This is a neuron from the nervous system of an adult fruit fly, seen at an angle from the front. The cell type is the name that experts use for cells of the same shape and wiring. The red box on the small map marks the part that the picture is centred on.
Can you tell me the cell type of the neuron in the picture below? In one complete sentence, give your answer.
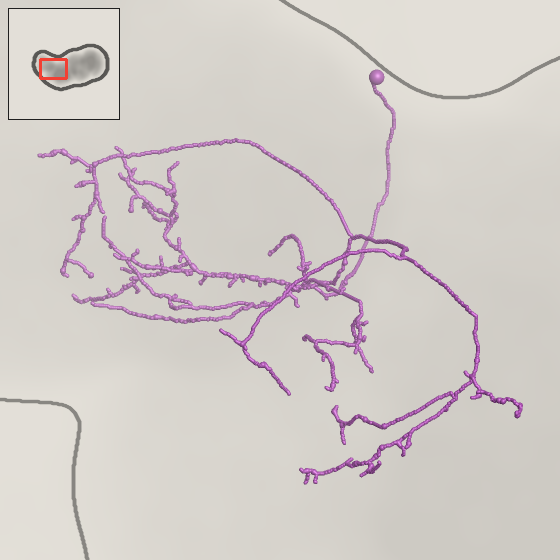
The cell type carried by this neuron is IN18B047.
